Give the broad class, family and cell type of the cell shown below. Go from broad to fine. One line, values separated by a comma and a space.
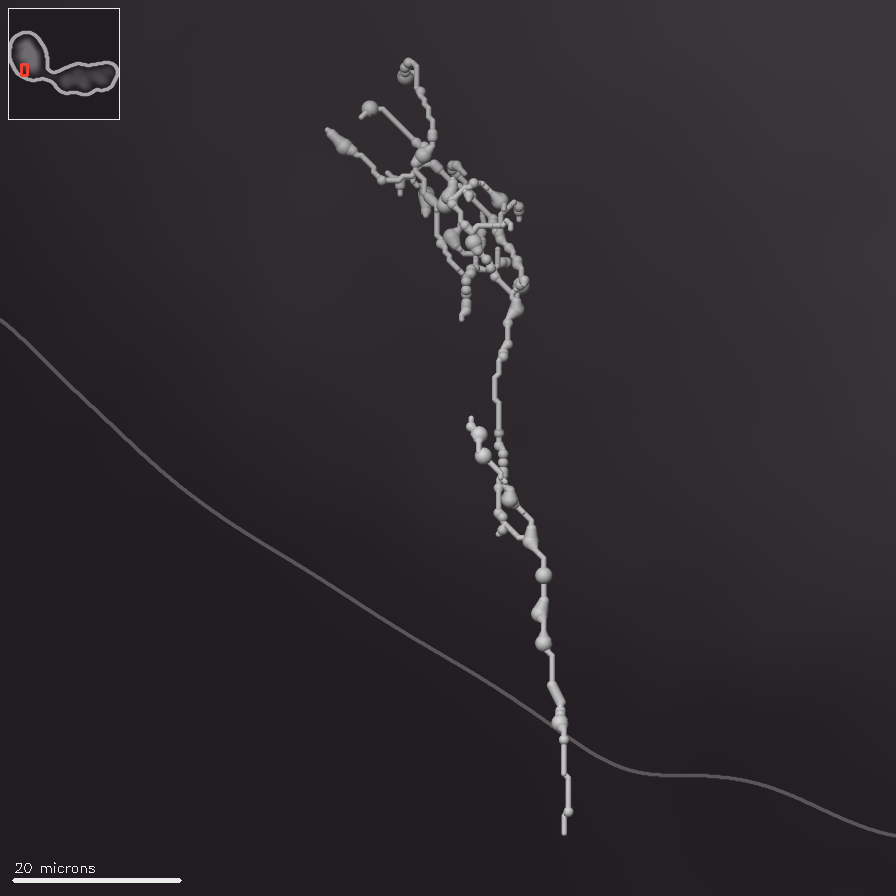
sensory neuron entering the brain, class gustatory, LB3a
